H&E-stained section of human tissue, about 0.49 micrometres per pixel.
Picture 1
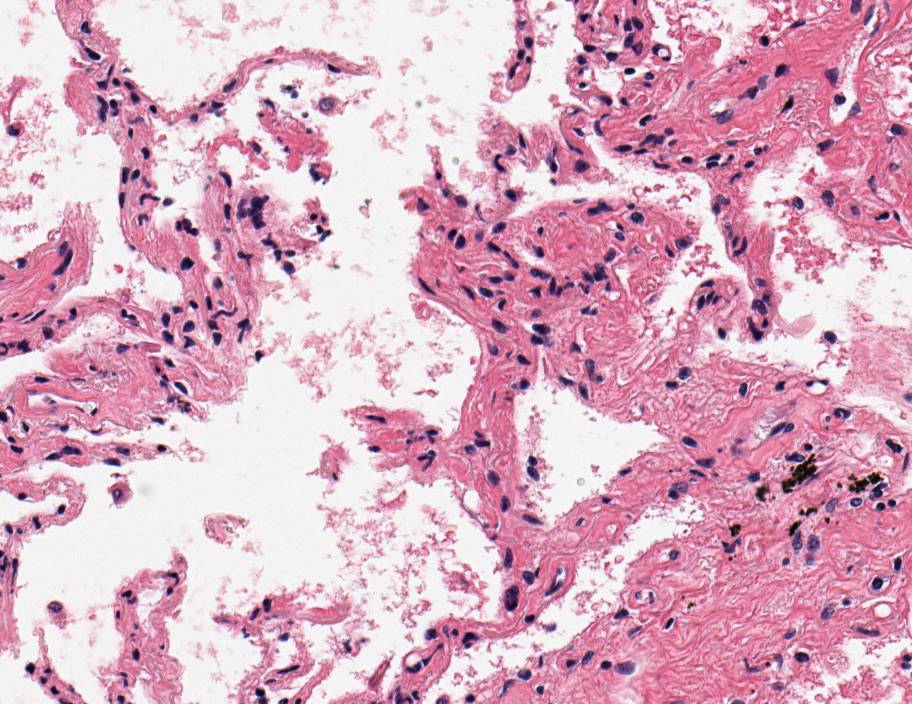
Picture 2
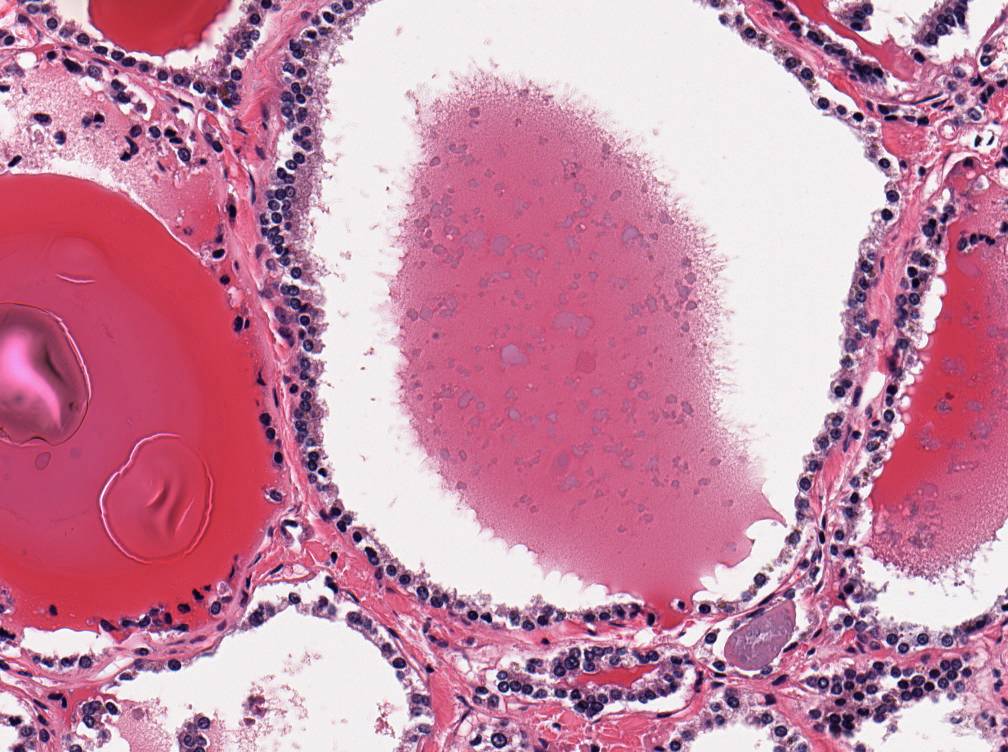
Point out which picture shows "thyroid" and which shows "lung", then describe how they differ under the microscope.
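Lung occupies picture 1 and thyroid picture 2. In the lung, irregular branching strands of pink tissue form a network around large empty spaces; the strands are widened by dense, wavy eosinophilic collagen and carry mostly elongated, dark, spindle-shaped nuclei. The free surfaces of the strands are lined by flattened cells with thin, elongated nuclei. The thyroid consists of rounded follicles of differing sizes, the largest central, each lined by a single layer of low cuboidal epithelial cells with small, round, dark nuclei; the follicle at the left edge holds dense, deep red, homogeneous colloid.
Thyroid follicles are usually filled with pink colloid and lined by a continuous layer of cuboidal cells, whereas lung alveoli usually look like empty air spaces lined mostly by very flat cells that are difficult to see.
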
